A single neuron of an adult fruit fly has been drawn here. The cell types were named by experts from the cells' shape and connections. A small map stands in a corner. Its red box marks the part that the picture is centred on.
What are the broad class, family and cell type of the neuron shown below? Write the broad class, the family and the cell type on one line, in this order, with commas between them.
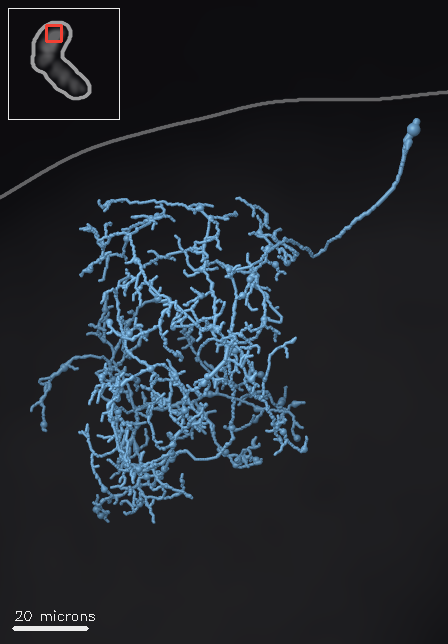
central-brain intrinsic neuron, hemilineage VLPl4_anterior, PVLP082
